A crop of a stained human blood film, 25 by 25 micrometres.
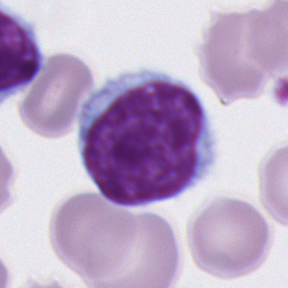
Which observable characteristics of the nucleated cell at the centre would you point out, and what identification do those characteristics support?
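The outline comes out roughly round. Inside, the nucleus is roughly round too and has no lobes. The cytoplasm is only a narrow rim around it. Along the upper left, the border looks slightly frayed. What I have here is a typical lymphocyte.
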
